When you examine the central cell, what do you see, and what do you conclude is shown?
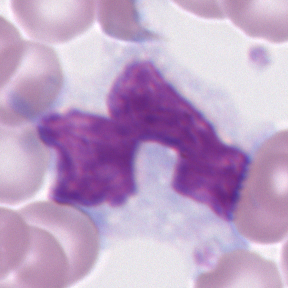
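The deepest notch in the nucleus opens toward the bottom of the picture. Its chromatin has a fine, lacy, streaky pattern, and no nucleolus is visible. The cytoplasm holds no coarse, distinct granules. This cell is a monocyte.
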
